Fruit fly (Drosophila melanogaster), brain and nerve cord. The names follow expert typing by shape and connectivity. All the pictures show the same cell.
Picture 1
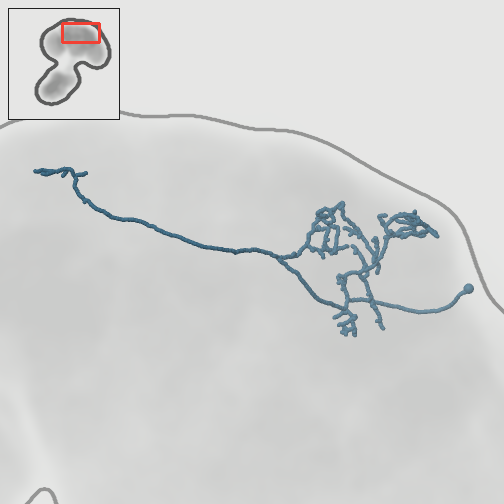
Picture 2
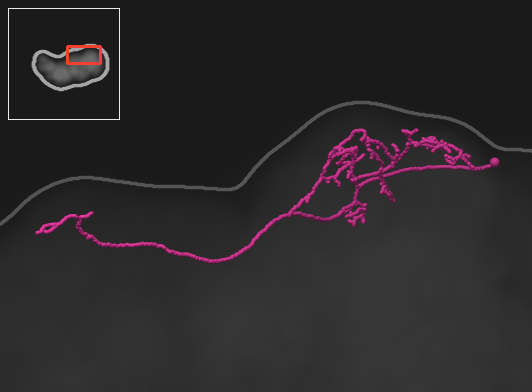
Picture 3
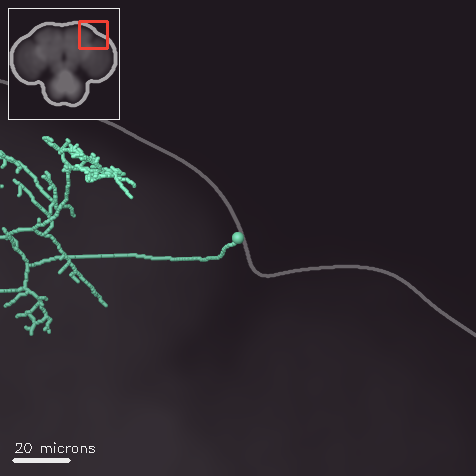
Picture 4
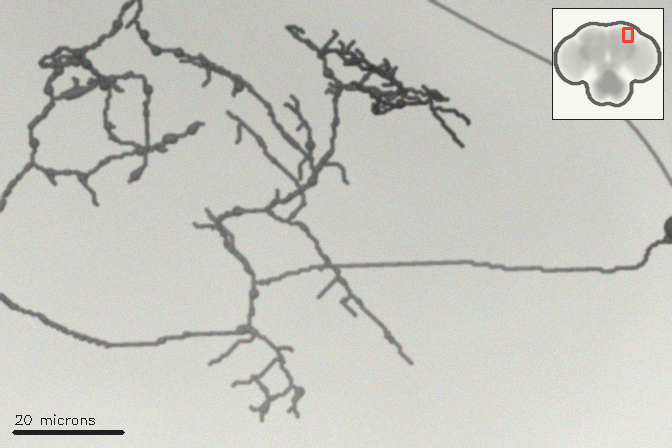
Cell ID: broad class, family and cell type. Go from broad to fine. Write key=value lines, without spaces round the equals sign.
broad_class=central-brain intrinsic neuron
family=hemilineage LHp2
cell_type=CB3548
